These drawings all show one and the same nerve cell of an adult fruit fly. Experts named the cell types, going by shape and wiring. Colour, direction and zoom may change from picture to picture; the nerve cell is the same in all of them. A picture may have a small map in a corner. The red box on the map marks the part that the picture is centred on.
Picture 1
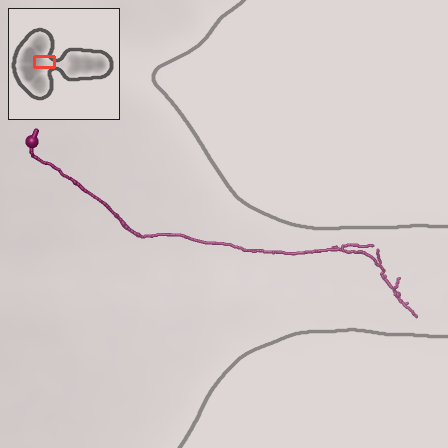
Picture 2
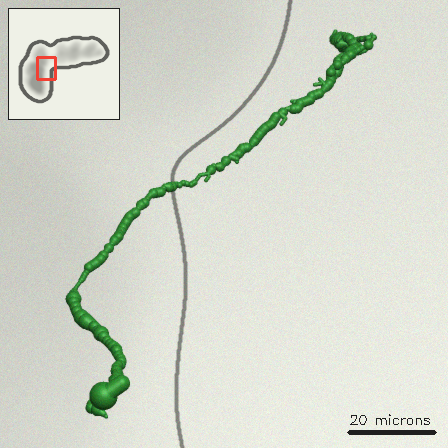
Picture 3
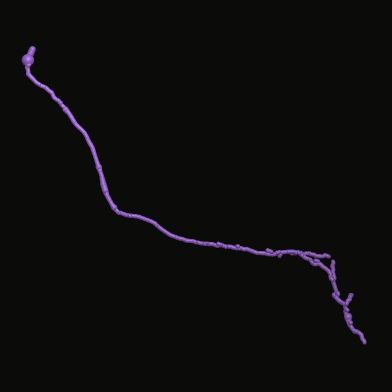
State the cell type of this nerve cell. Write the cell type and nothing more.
ITP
